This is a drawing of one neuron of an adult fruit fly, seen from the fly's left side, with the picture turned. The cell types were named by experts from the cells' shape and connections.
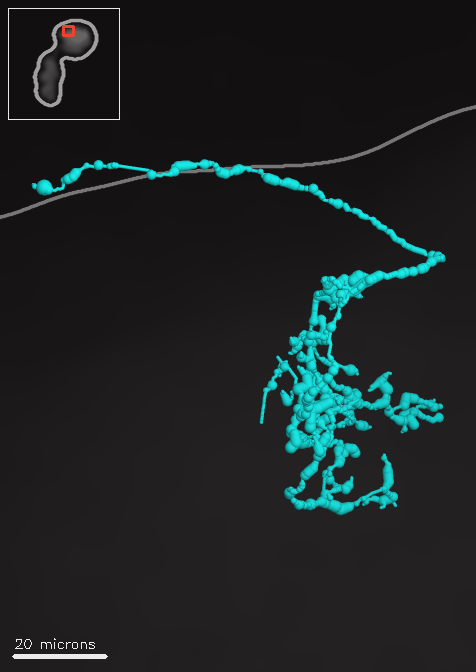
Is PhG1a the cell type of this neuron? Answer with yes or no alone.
yes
